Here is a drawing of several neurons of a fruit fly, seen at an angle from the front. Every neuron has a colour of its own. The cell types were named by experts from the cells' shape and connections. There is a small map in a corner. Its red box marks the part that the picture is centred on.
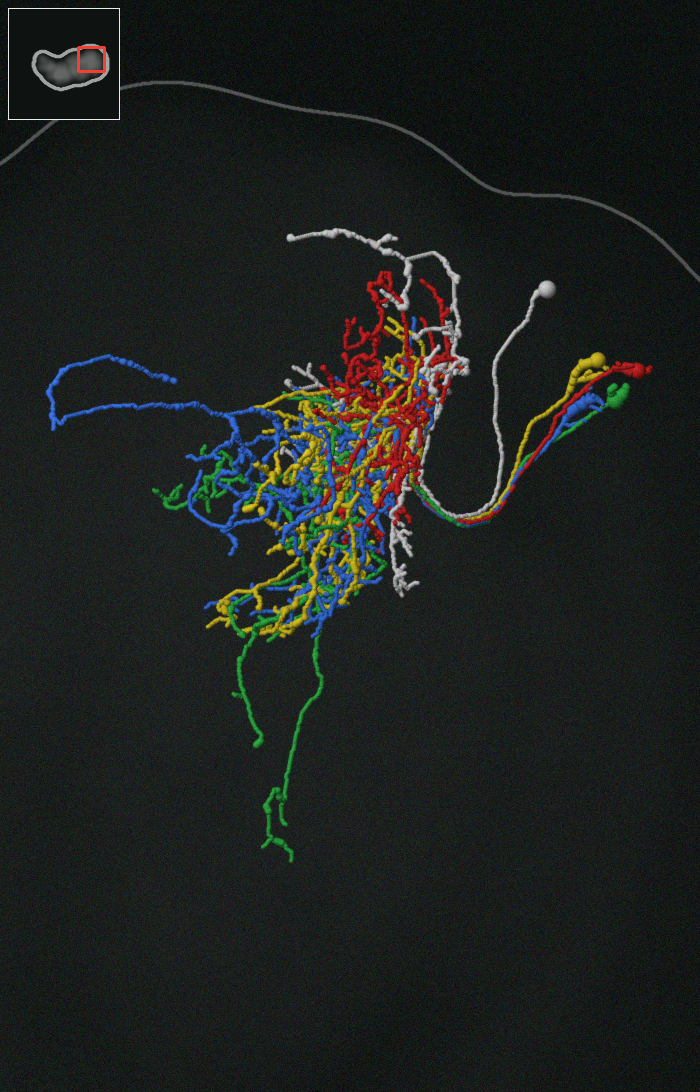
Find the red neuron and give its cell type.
LHAV4c1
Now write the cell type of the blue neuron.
LH004m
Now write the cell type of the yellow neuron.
LH007m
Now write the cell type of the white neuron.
CB3036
